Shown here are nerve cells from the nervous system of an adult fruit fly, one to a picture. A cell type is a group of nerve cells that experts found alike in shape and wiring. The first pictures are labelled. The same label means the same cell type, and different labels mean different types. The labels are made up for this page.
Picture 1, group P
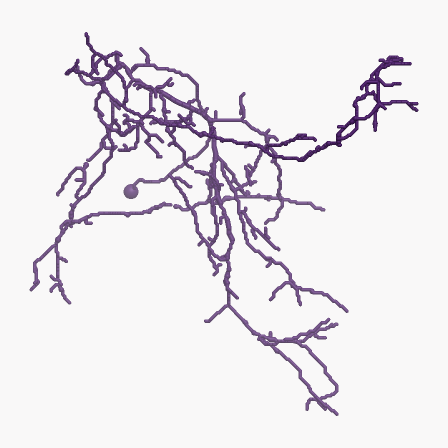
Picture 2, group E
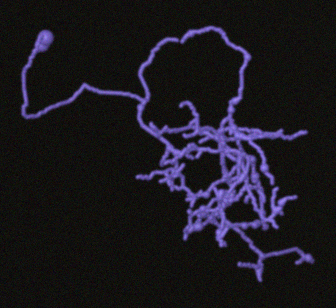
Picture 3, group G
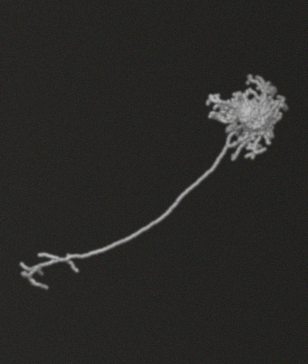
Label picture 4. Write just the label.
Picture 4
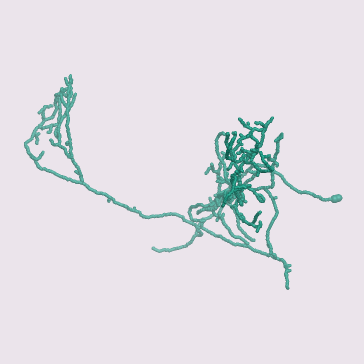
group P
